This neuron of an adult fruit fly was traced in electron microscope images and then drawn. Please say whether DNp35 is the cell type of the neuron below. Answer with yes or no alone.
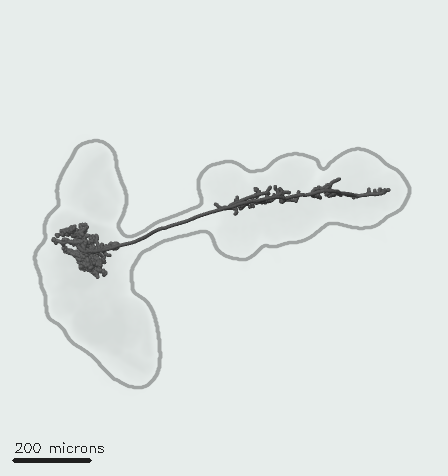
no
